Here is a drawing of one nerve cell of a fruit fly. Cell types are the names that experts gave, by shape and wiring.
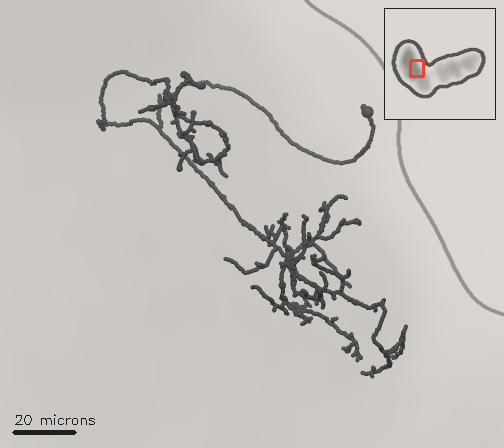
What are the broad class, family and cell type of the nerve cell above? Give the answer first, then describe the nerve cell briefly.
This is a central-brain intrinsic neuron. Its family is hemilineage DL1_dorsal. Its cell type is LHPV5c1. The cell body is at the upper right of the picture. From left to right in the picture it spans about 100 microns. Dozens of branch ends can be seen.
